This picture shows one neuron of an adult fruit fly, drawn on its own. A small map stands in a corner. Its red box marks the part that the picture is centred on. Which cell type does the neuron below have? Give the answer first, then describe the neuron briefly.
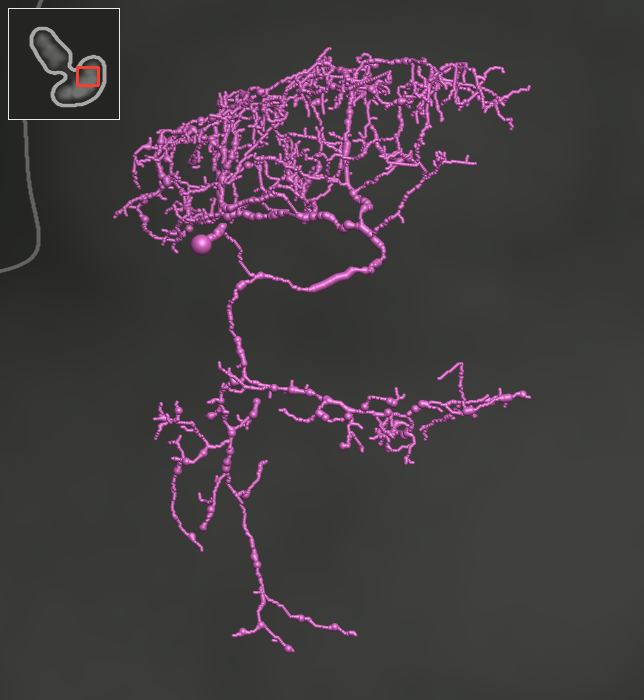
It is of cell type LT78. Its broad class is visual projection neuron. It lies in the brain. The picture shows more than a hundred branch ends.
